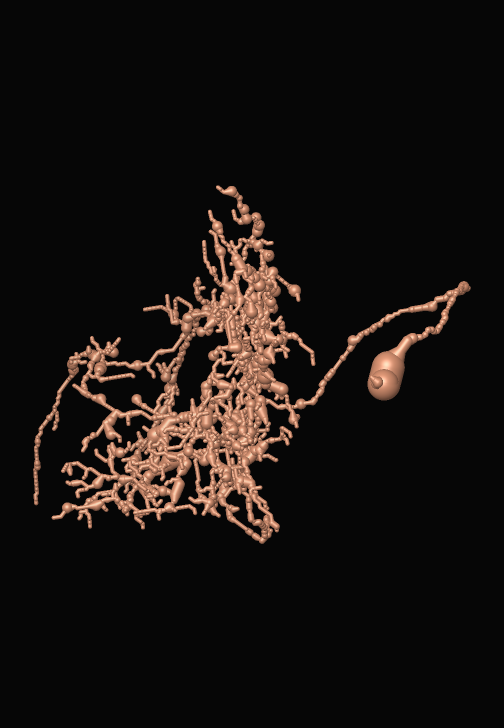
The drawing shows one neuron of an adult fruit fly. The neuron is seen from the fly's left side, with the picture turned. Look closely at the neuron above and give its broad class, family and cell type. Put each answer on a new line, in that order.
central-brain intrinsic neuron
hemilineage TRdm
GNG157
